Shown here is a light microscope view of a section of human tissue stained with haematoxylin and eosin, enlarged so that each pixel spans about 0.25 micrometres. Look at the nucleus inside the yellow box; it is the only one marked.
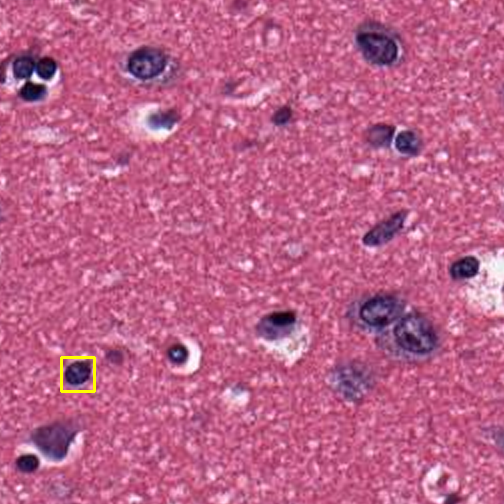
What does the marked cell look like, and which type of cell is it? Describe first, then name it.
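The nucleus is small and round to slightly oval, clearly smaller than the large, paler nuclei of the bigger cells elsewhere in the field. It lies on its own in the fine-grained pink background, up and to the right of a larger cell whose body stains purplish. Type of cell: oligodendrocyte.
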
